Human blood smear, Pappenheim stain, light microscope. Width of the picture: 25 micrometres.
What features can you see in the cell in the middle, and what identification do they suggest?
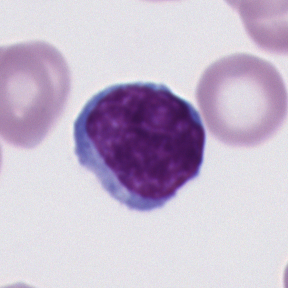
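Outline: roughly round, with a smooth edge. Nucleus: a single rounded mass without lobes, and no distinct nucleolus is seen in it. Cytoplasm: pale blue. The cell is a typical lymphocyte.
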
